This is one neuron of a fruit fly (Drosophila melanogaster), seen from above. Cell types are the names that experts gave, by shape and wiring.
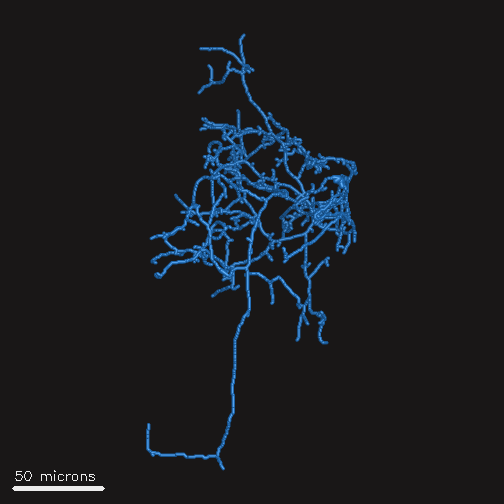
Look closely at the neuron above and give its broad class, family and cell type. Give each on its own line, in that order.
nerve-cord intrinsic neuron
hemilineage 17A
IN17A029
